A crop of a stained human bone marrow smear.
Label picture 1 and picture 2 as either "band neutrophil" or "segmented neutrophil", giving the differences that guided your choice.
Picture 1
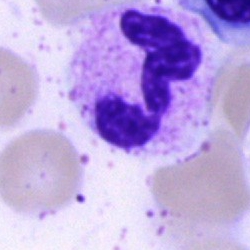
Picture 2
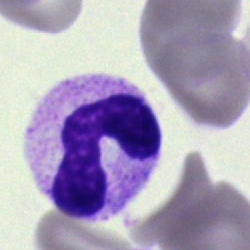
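Picture 1: segmented neutrophil. Picture 2: band neutrophil. Picture 2 nucleus: a single unsegmented band, curved into a hook, inside a round, smooth cell outline.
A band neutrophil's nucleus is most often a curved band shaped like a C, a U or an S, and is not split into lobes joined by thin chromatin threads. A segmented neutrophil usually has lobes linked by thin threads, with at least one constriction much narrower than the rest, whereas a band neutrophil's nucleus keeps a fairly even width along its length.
Common to both: dense, dark purple chromatin, clumped in picture 1; no visible nucleoli; no vacuoles in the cytoplasm.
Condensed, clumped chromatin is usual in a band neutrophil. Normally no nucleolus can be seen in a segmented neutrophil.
Neighbours: pale, unnucleated red cells on the left, right and below in picture 1; red cells at the upper right and below in picture 2.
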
